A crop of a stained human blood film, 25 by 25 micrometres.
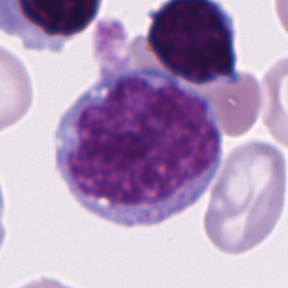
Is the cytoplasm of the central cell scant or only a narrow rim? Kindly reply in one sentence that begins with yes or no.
Yes, around the nucleus there is only a narrow rim of cytoplasm.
